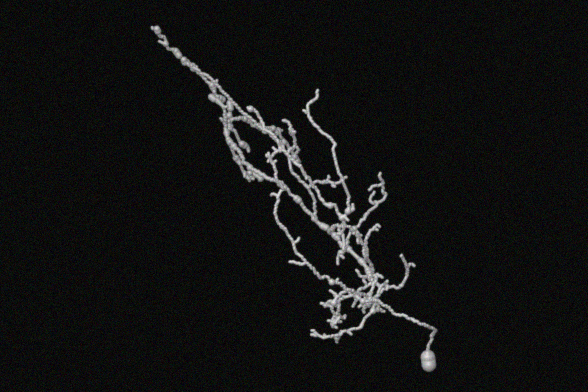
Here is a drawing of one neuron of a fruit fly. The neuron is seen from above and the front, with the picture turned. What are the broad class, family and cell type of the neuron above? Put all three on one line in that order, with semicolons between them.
nerve-cord intrinsic neuron; hemilineage 19A; IN19A088_c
